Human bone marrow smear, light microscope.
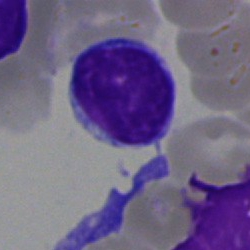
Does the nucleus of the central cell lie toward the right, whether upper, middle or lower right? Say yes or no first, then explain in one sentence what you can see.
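Yes. The cytoplasm is a thin crescent, seen mainly along the lower left edge of the cell.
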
